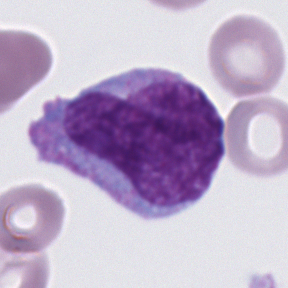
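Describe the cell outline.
Irregular, with a frayed, ruffled edge at the left end.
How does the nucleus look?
Folded over on itself, with a darker crease curving across it.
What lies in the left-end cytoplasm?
Fine pinkish-purple granules.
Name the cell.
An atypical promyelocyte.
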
